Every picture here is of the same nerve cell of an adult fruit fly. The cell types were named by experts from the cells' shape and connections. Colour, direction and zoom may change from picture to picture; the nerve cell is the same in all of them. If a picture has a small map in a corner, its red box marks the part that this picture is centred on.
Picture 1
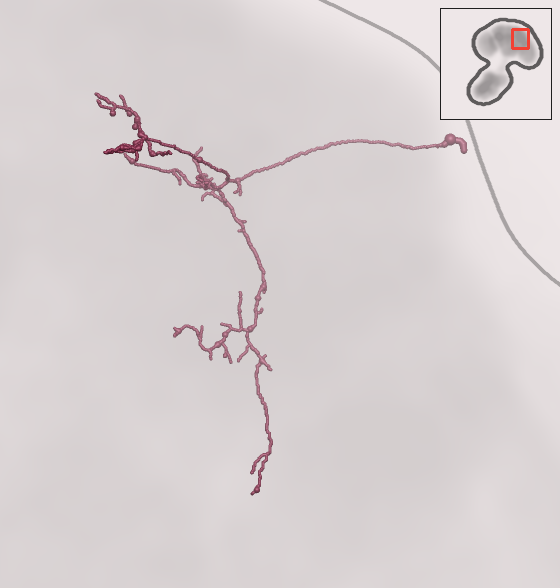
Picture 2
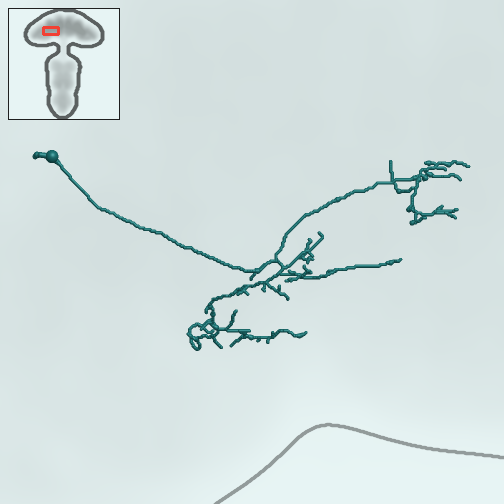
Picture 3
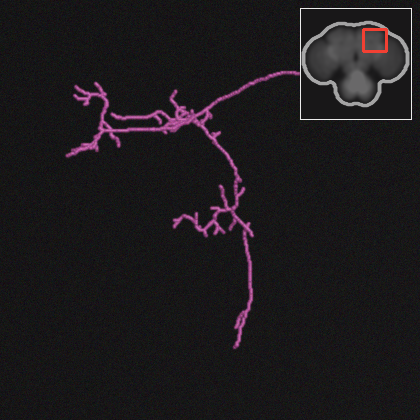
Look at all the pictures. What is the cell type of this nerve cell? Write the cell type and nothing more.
SLP267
